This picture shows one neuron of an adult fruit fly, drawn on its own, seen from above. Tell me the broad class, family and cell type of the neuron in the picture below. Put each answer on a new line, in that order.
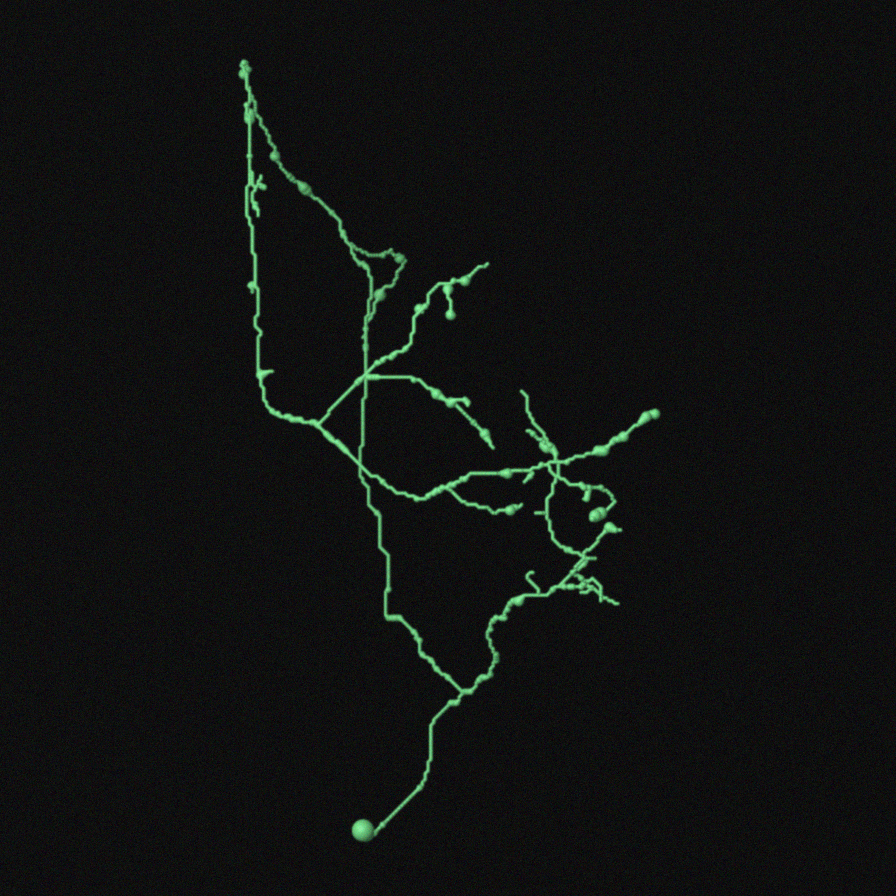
central-brain intrinsic neuron
hemilineage DM2_central
CB4126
